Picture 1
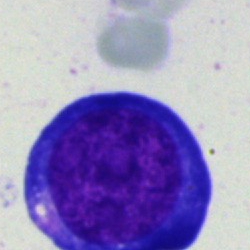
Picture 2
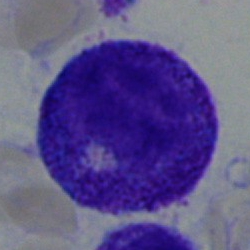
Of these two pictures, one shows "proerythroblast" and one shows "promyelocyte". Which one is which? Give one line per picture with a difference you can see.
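Picture 1 – proerythroblast. No granules are seen in the cytoplasm.
Picture 2 – promyelocyte. Dense dark purple granules cover the whole cell.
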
